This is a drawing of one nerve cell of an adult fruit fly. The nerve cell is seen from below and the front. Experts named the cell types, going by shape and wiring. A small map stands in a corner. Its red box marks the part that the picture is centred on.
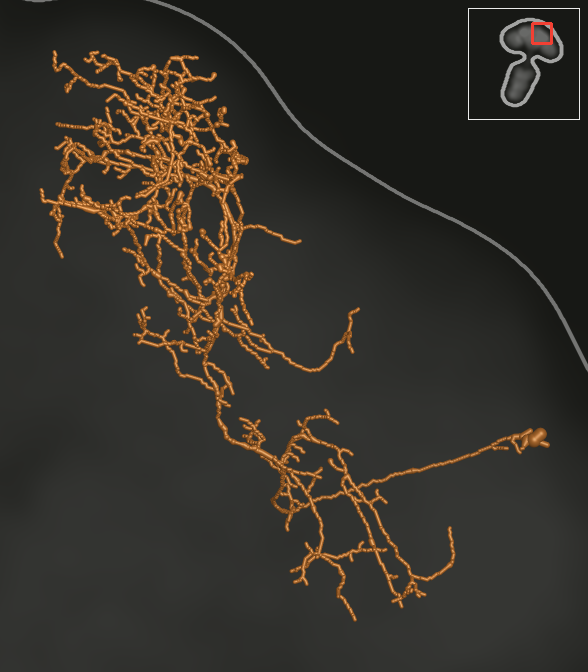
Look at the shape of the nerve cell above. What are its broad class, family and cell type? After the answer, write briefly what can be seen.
It is a central-brain intrinsic neuron. The family is LHPD. It is of cell type LHPD2c7. It lies in the brain. The picture shows more than a hundred branch ends.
